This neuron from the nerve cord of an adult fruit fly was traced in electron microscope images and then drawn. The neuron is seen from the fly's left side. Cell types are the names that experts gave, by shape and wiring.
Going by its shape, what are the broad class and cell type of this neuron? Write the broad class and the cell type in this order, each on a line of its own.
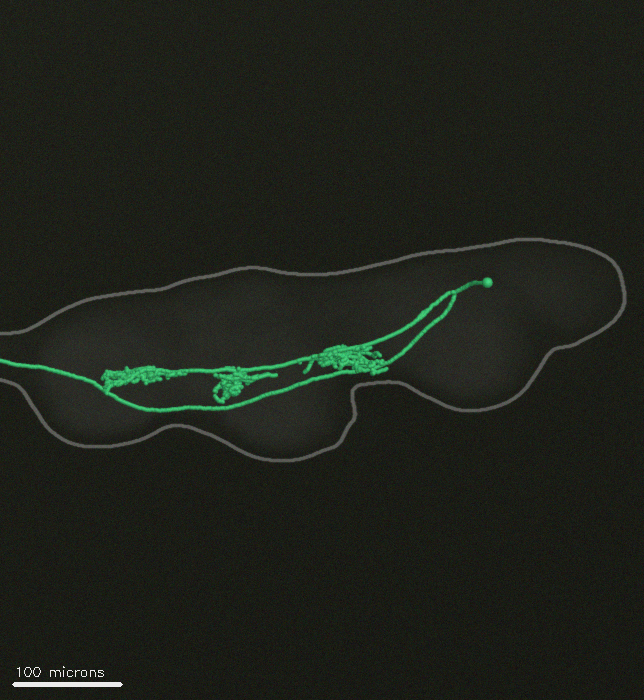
ascending neuron
ANXXX098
